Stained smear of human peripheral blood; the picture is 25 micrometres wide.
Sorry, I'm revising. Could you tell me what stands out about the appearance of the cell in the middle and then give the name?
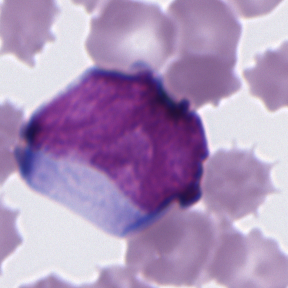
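Measured across, the cell is about 16 micrometres. Its nucleus fills the upper and right part, about 70% of the cell's area, so the cytoplasm is left as a band on the lower left. The border between the two runs as a fairly straight diagonal line. The chromatin is fine and lacy, with no coarse dark clumps. Along the upper right edge of the cell, small dark knobs stand out. This is a myeloblast.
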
